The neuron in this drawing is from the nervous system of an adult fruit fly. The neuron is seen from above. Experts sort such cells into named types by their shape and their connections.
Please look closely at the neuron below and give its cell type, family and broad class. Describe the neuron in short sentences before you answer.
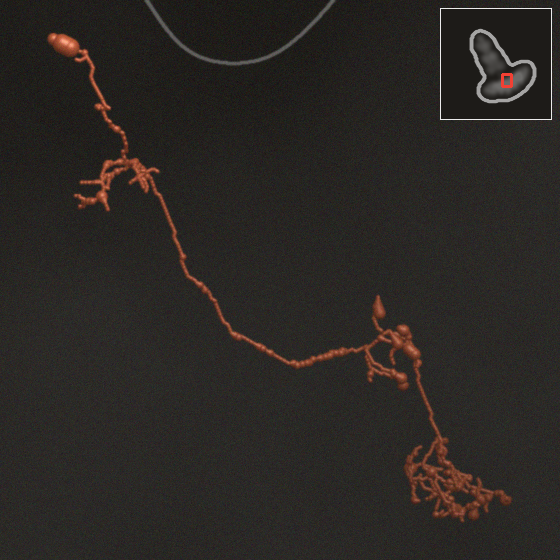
The cell body can be seen at the upper left of the picture. The picture shows dozens of branch ends. The cell type is PFNm_a. Its family is called class CX. Its broad class is central-brain intrinsic neuron.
